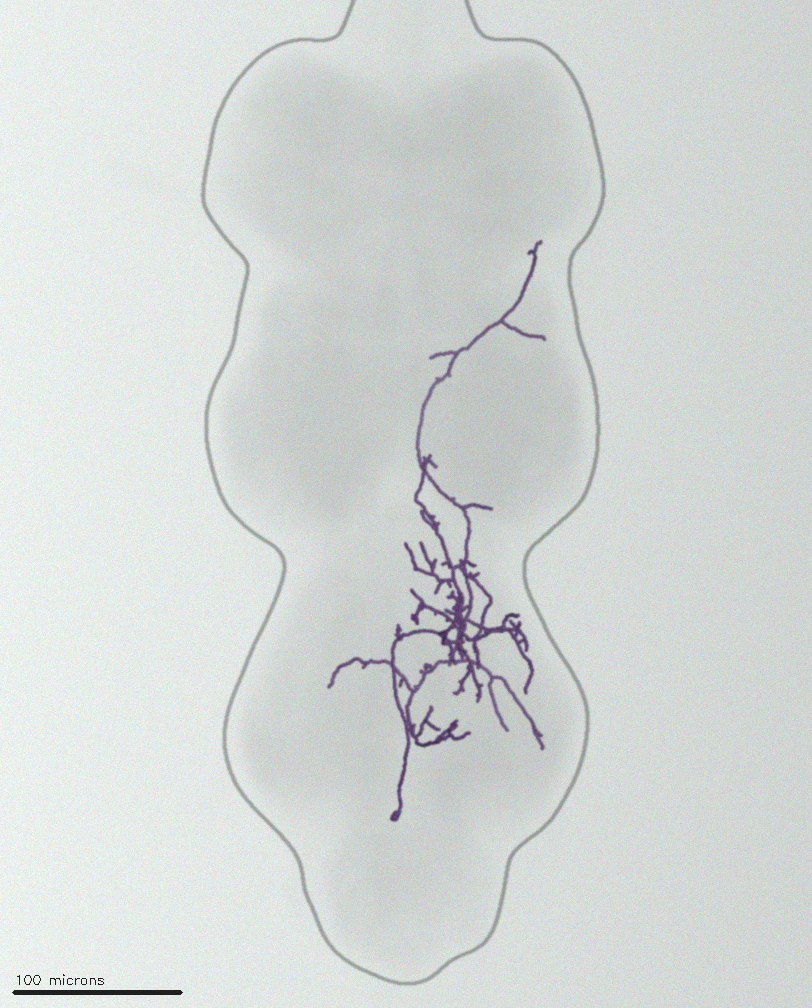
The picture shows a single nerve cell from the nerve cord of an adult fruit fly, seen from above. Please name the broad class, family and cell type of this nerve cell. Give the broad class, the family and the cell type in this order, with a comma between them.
nerve-cord intrinsic neuron, hemilineage 12B, IN12B042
